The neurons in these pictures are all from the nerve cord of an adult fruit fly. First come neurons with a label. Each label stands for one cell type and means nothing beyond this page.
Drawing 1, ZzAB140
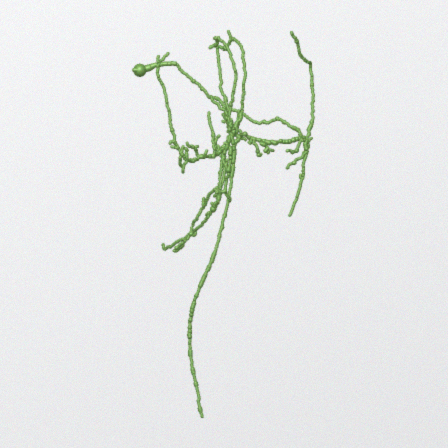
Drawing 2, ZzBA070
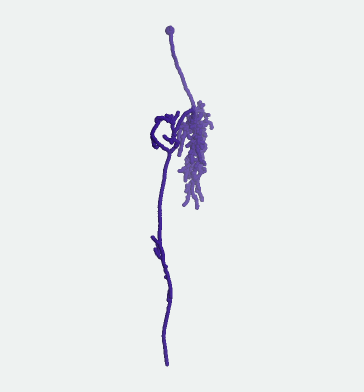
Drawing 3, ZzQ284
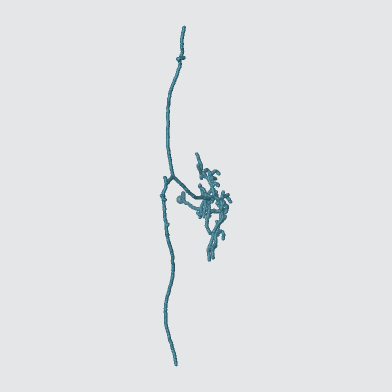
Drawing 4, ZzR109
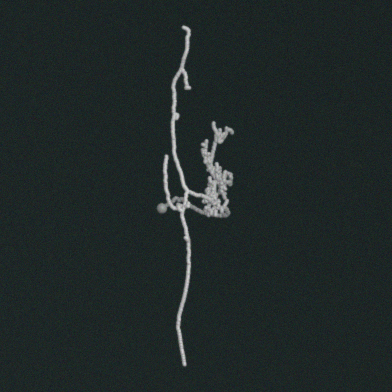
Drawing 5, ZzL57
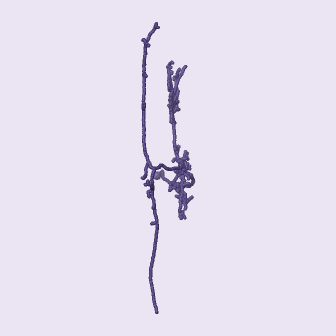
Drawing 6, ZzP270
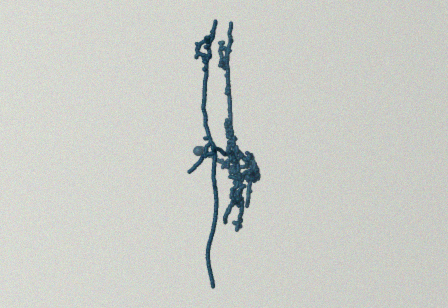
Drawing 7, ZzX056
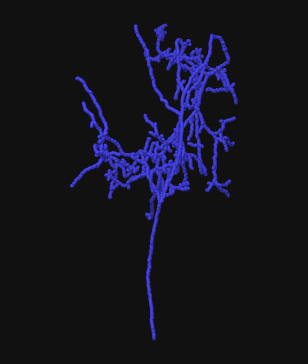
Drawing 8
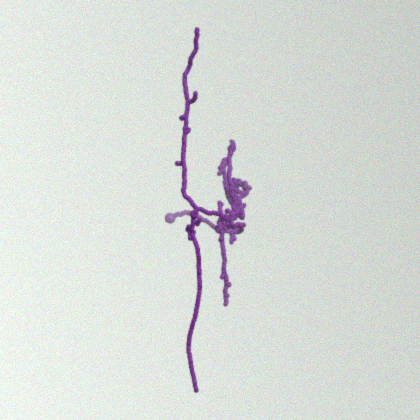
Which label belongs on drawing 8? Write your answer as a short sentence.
It belongs to ZzR109.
